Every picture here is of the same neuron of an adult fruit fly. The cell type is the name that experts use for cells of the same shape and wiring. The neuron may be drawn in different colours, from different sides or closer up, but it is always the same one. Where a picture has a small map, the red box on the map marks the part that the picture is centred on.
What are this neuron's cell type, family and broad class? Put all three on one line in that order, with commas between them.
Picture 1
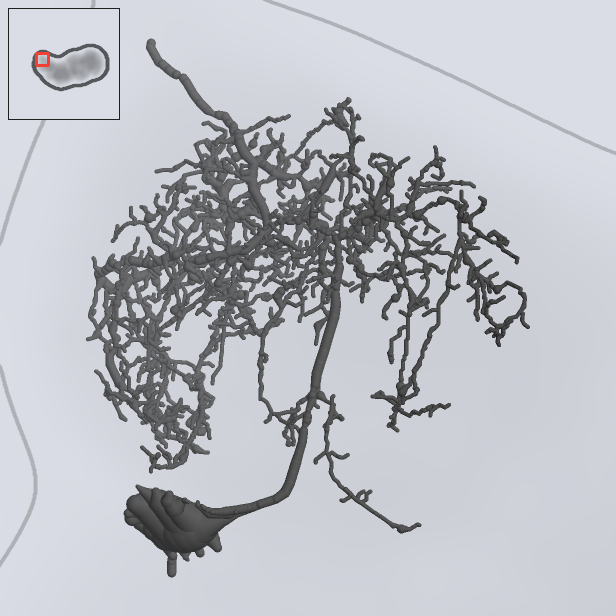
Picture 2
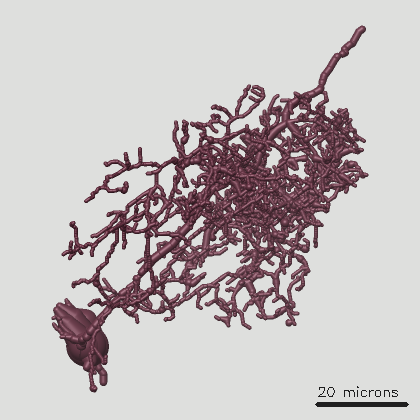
MNad22, MNad, motor neuron of the nerve cord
